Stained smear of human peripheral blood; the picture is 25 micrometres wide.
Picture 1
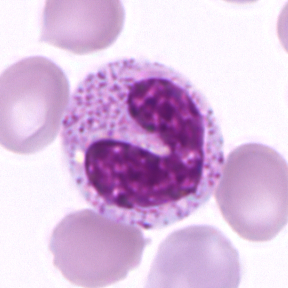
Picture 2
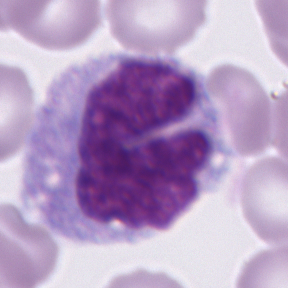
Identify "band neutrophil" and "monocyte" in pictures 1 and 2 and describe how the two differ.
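Picture 1 shows the band neutrophil and picture 2 the monocyte. Cytoplasm is pale pinkish-lilac in the band neutrophil and pale greyish blue in the monocyte.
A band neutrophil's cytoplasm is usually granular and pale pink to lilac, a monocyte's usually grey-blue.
A few small clear vacuoles lie in the monocyte's cytoplasm; the band neutrophil's shows none.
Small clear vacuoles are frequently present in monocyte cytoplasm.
The monocyte's cytoplasm is also faintly and finely granular, its rim wider left of the nucleus than right.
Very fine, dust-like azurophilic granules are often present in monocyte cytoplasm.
The band neutrophil's chromatin is coarsely clumped, with paler patches between dark clumps, and no nucleoli are visible.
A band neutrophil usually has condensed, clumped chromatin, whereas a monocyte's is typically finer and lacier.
A narrow pale cleft runs into the monocyte's nucleus, about 15 by 13 micrometres, from its right edge. The band neutrophil is about 15 micrometres across, with its nucleus filling about 50% of the cell's area. Its outline is round and smooth, while the monocyte's is roughly round.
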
